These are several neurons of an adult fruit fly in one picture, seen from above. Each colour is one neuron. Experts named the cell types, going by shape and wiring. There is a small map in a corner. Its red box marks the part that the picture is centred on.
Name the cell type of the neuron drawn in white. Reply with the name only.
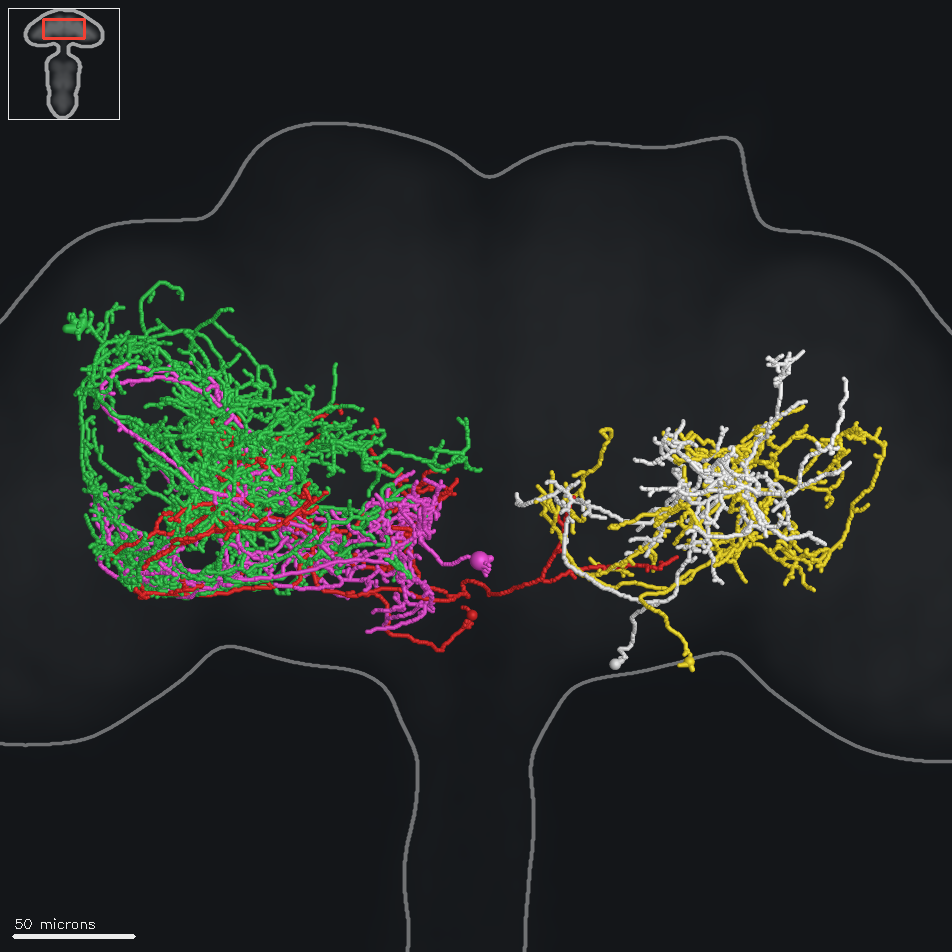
CL359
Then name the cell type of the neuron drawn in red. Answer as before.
CL356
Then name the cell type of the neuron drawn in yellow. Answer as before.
PLP239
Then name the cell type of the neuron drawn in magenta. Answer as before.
PLP131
